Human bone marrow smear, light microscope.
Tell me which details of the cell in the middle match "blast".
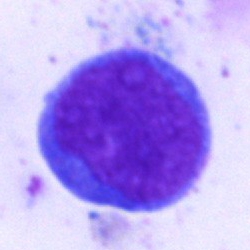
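First, the name: blast. Outline: round and smooth. Chromatin: finely stippled, with no coarse dark clumps. Cytoplasm: a thin rim of deep blue, widest at the lower left of the cell.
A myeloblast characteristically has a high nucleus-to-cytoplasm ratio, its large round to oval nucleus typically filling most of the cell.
The thin cytoplasmic rim seen here is in keeping with such a ratio.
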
